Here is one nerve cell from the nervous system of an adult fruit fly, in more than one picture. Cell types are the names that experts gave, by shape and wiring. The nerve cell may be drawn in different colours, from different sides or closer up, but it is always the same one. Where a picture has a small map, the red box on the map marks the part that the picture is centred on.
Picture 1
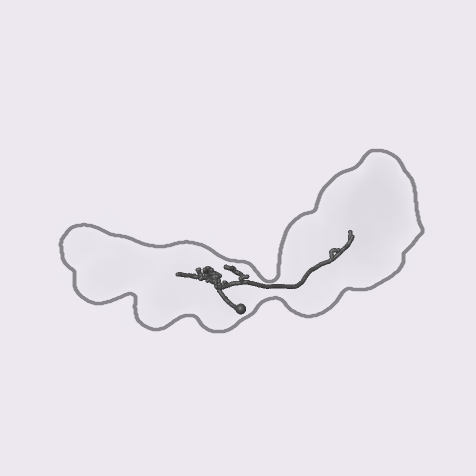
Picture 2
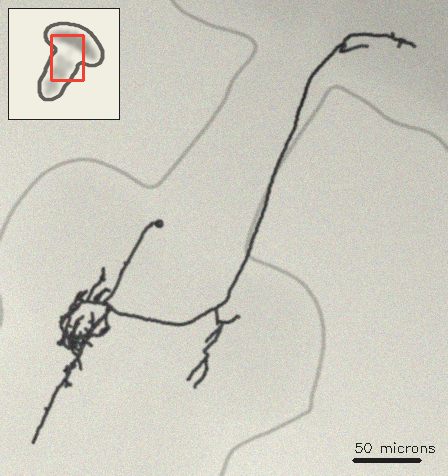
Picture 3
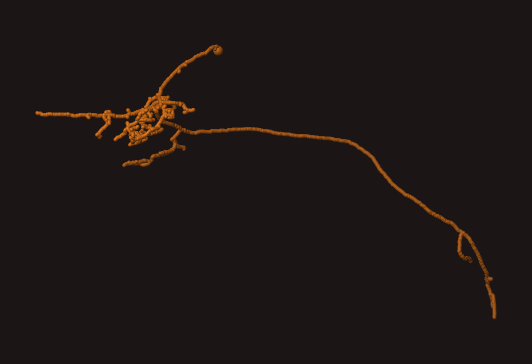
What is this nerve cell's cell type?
AN07B069_b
